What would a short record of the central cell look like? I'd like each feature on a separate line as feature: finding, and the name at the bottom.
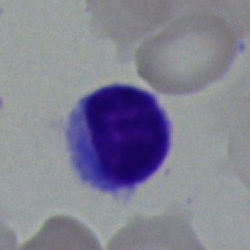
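Outline: roughly round
Nucleus: off-centre, pushed toward the right side
Chromatin: dense, staining deep purple
Cytoplasm: a crescent lying mainly on the left of the nucleus
Answer: lymphocyte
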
